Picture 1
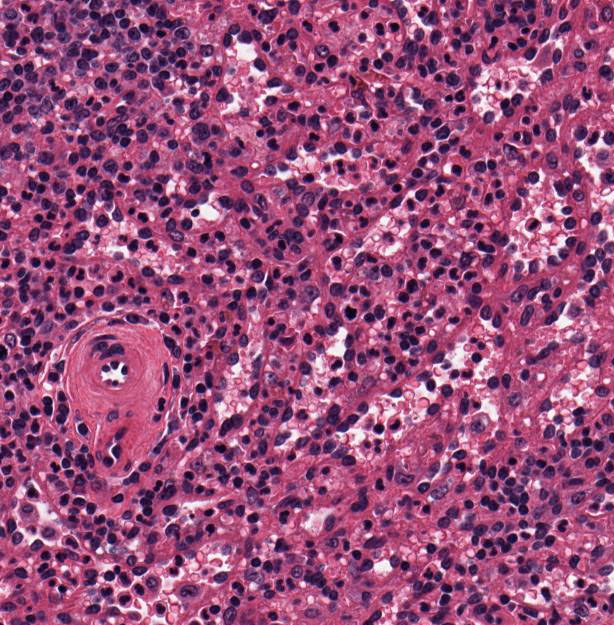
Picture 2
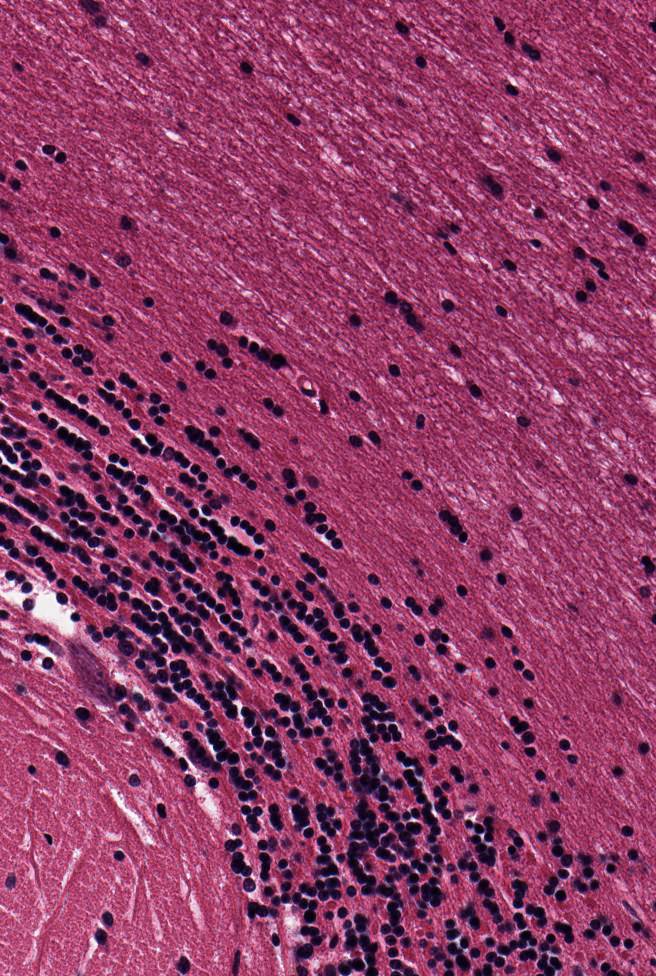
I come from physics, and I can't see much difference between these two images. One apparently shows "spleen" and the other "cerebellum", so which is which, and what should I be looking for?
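First, picture 1 is spleen and picture 2 is cerebellum. The spleen is one dense, diffuse sheet of cells with no glands, tubules or epithelium. Most are small lymphocytes with round, dark nuclei and scant cytoplasm; scattered larger cells have paler, oval nuclei and more pink cytoplasm. At the left middle, a small vessel has a thick wall of concentric pink layers around a narrow lumen. In the cerebellum, by contrast, small, round, uniformly dark nuclei crowd into a dense band, many lined up in short chains along the oblique streaks. Either side of the band is pink tissue with few nuclei, finely fibrillary at upper right and streaked at lower left.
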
